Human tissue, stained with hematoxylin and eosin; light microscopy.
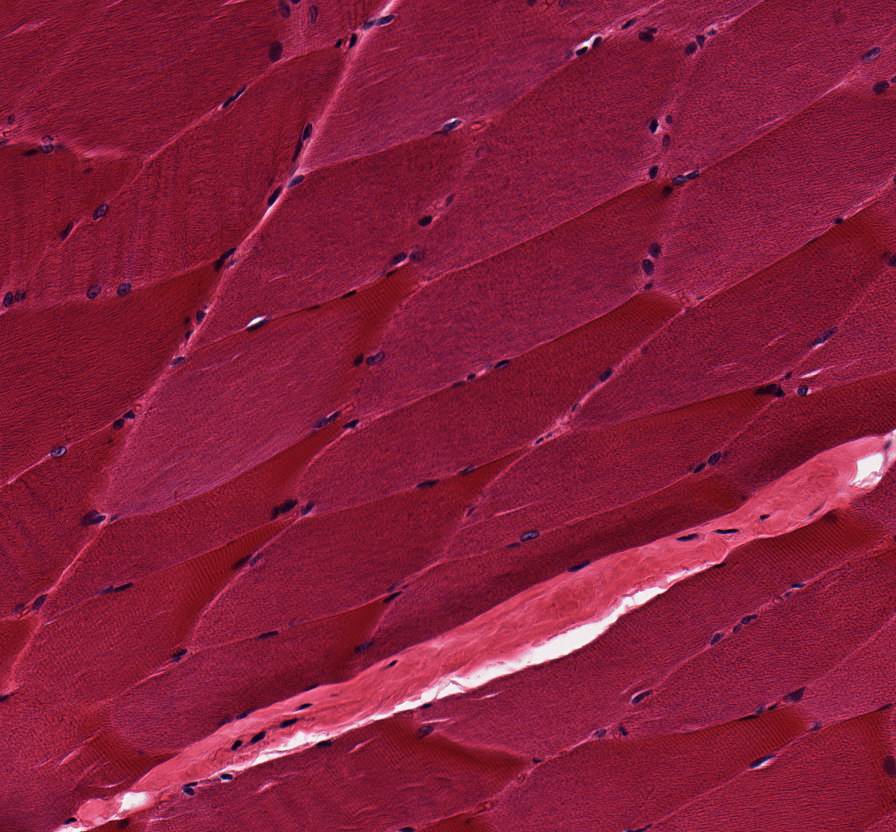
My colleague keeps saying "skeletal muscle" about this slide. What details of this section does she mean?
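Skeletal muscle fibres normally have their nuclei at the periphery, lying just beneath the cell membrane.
In this section of skeletal muscle, the muscle fibre nuclei likewise lie at the edges of the fibres rather than in their centres, which goes with the name. The nuclei are small, dark purple and oval to elongated. The fibre cytoplasm stains a deep red-pink, and thin pale pink lines of connective tissue separate neighbouring fibres.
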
